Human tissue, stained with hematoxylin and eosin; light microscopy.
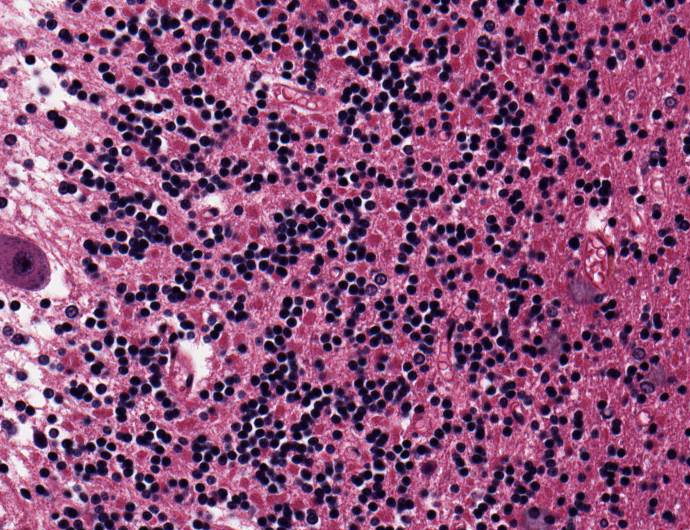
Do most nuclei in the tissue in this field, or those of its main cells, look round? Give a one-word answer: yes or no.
Yes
